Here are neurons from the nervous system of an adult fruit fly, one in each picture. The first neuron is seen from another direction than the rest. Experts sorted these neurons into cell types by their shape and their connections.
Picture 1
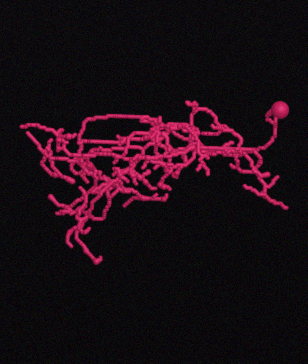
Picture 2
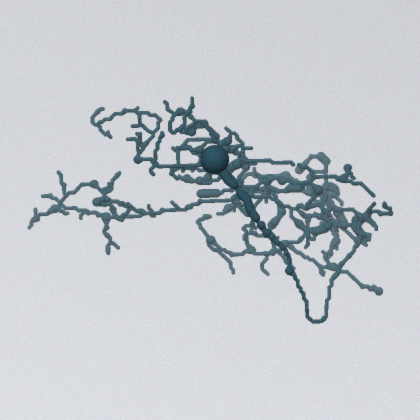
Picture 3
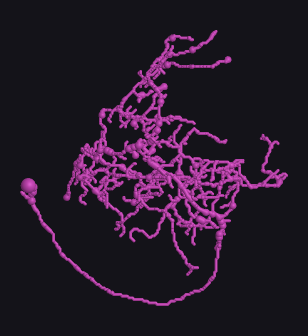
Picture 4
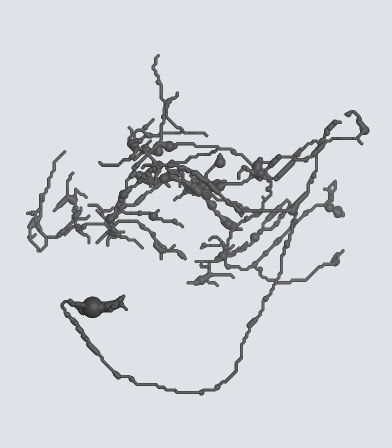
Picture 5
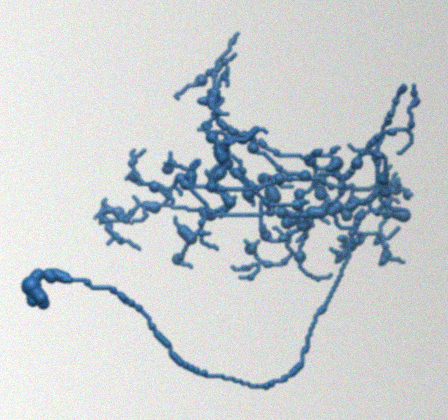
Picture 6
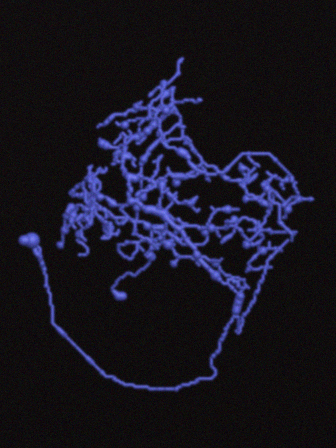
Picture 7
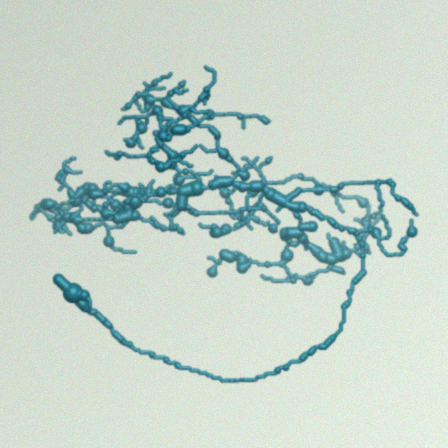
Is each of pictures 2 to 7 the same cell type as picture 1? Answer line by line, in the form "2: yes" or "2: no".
2: yes
3: no
4: yes
5: yes
6: no
7: yes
